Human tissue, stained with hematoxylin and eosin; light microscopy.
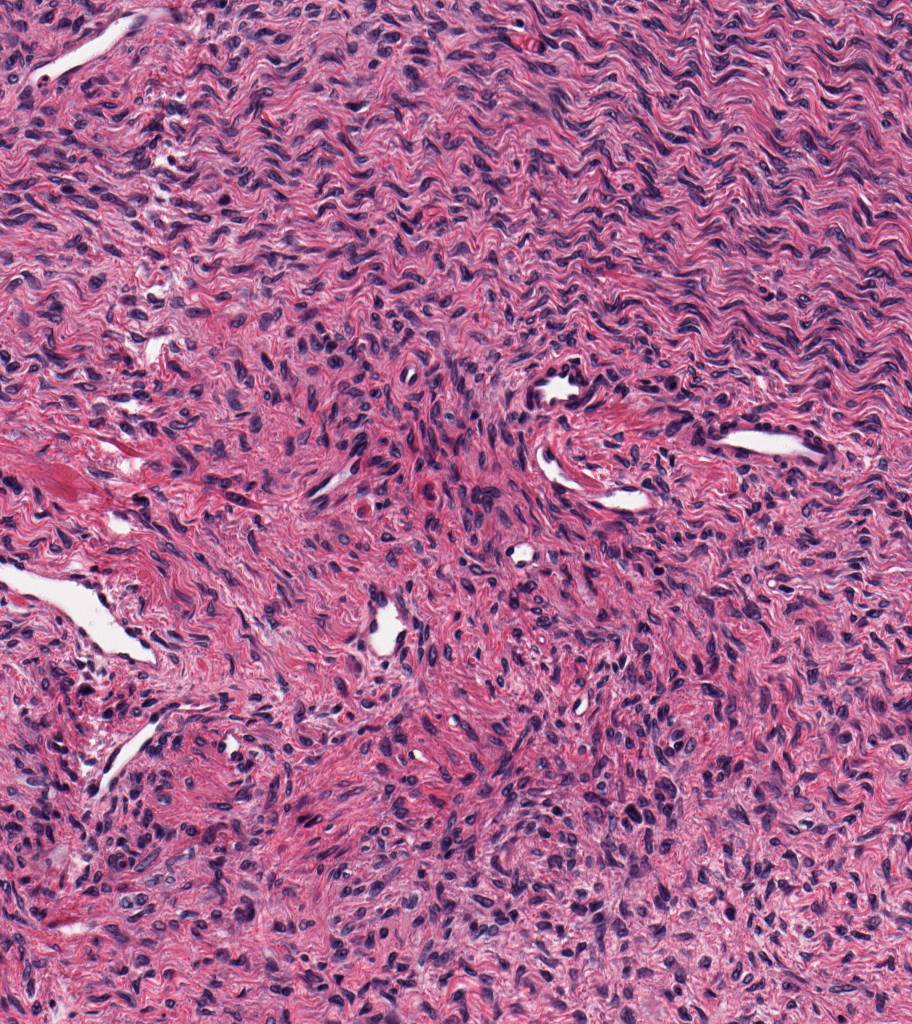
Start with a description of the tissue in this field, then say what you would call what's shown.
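Collagen fibres in the upper right follow a wavy pattern. Cells are more crowded in the centre and lower part of the field than in the upper right. Their nuclei are dark, oval to elongated and fairly uniform in size. The cytoplasm is scant and pale pink, with indistinct borders that blend into the stroma. The tissue is ovary.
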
